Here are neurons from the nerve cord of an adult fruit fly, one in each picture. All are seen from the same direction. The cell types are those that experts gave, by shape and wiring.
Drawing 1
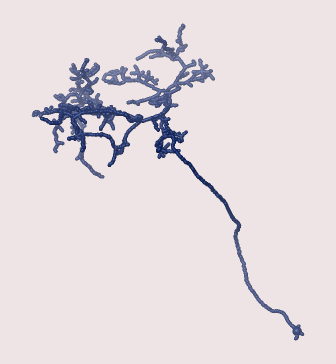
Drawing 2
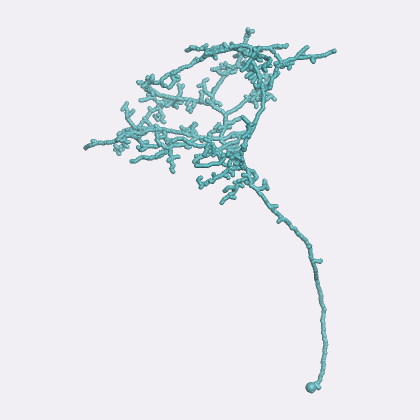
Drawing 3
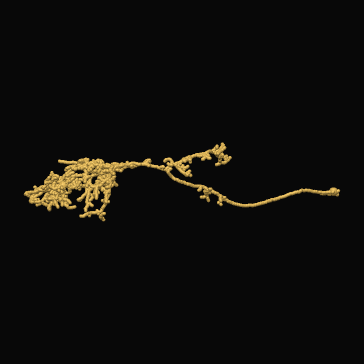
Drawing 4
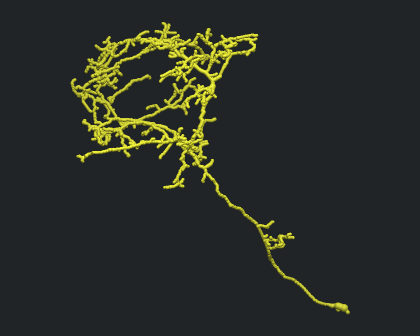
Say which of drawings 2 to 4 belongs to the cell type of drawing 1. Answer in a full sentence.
The neuron in drawing 2 is of the same cell type.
